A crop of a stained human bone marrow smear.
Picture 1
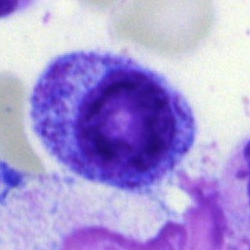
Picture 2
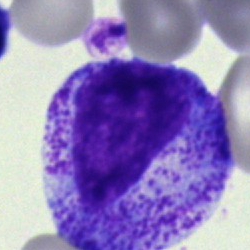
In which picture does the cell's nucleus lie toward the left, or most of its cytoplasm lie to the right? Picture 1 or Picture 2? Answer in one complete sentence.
For the cell in picture 2, most cytoplasm lies to the right of the nucleus.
